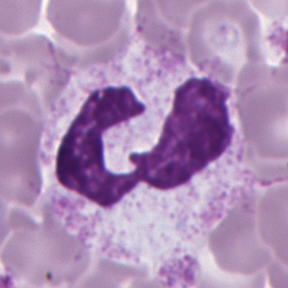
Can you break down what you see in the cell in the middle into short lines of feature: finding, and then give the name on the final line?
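Nucleus: two lobes curving around a gap of pale cytoplasm opening toward the top
Chromatin: dark purple, coarsely clumped
Cytoplasm: abundant, very pale, almost colourless
Vacuoles: none seen
Name: segmented neutrophil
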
